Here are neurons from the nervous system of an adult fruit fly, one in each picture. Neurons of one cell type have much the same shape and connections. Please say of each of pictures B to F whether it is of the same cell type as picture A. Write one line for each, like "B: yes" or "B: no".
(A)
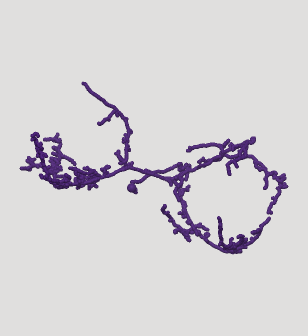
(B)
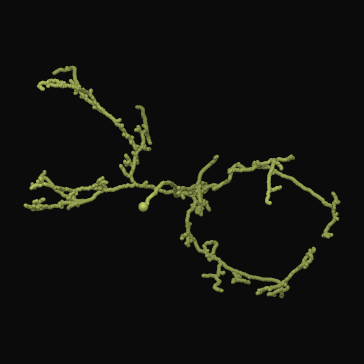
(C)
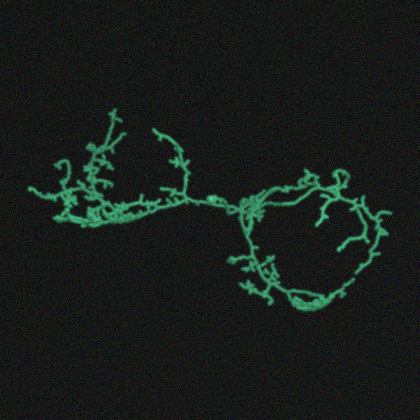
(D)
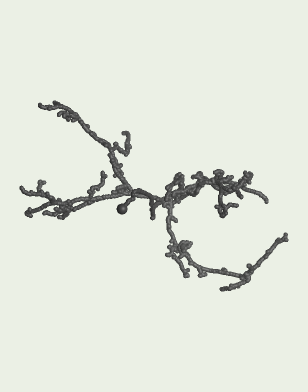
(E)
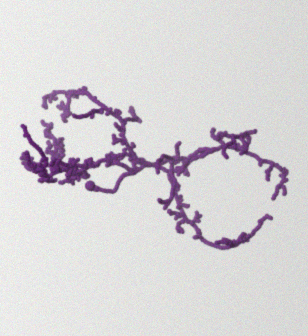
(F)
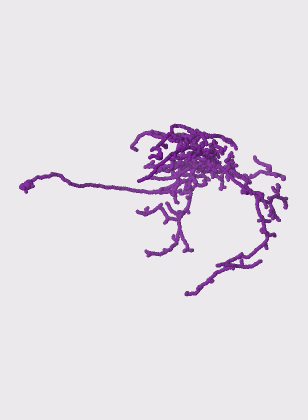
B: yes
C: yes
D: yes
E: yes
F: no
